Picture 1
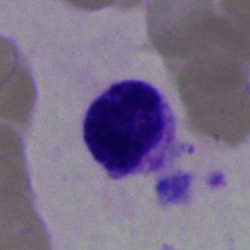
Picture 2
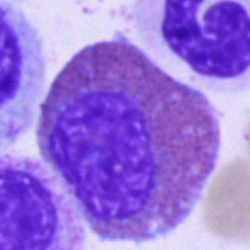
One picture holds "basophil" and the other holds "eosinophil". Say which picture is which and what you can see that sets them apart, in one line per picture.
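In picture 1 we see a basophil: The cytoplasm is scant, showing only as a narrow rim at the lower right.
In picture 2 we see an eosinophil: The cytoplasm is plentiful and widest on the right side of the nucleus.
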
